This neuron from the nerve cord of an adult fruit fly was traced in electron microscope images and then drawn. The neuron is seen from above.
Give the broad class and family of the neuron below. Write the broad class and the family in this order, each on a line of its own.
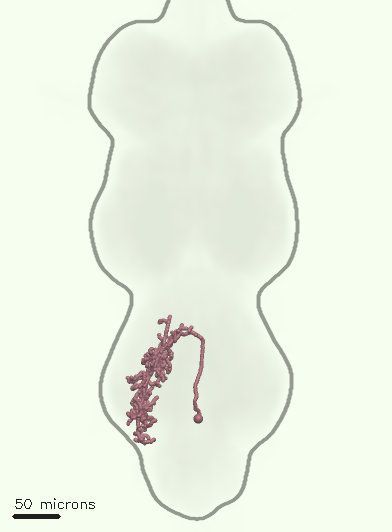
nerve-cord intrinsic neuron
hemilineage 12B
